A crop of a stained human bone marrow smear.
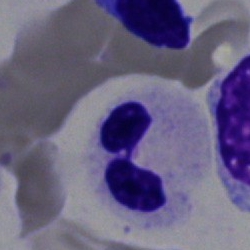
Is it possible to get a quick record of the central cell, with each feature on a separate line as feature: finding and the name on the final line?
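Chromatin: dense, dark purple, condensed, as far as I can see
Nucleoli: none I can make out in the nucleus
Granules: fine and sparse, lilac, scattered through the cytoplasm
Vacuoles: none in the cytoplasm that I can find
Name: so, segmented neutrophil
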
